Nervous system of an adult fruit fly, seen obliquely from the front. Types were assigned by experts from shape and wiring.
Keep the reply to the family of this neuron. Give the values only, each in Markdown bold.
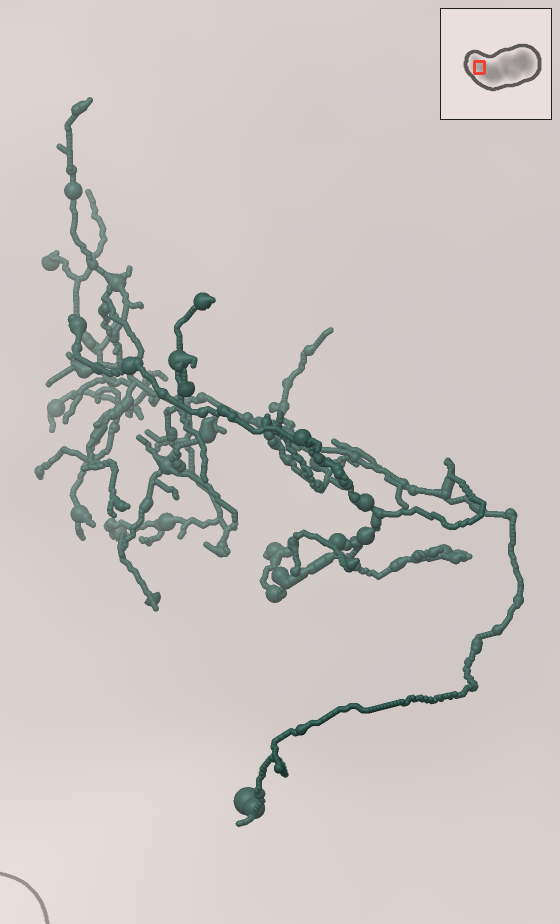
**hemilineage 14A**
